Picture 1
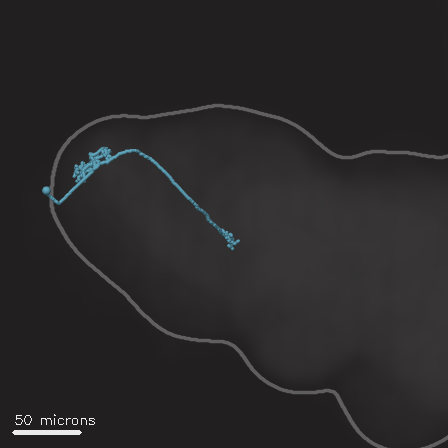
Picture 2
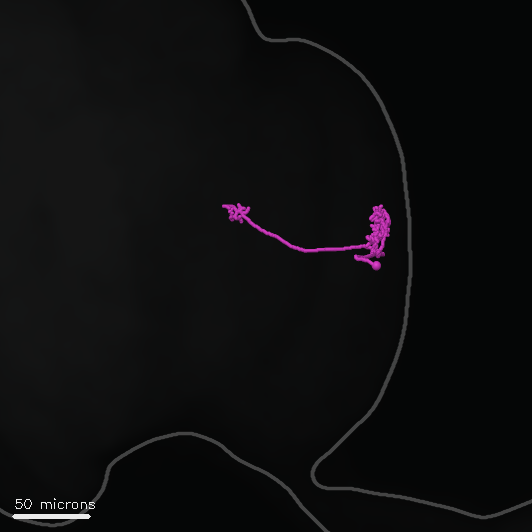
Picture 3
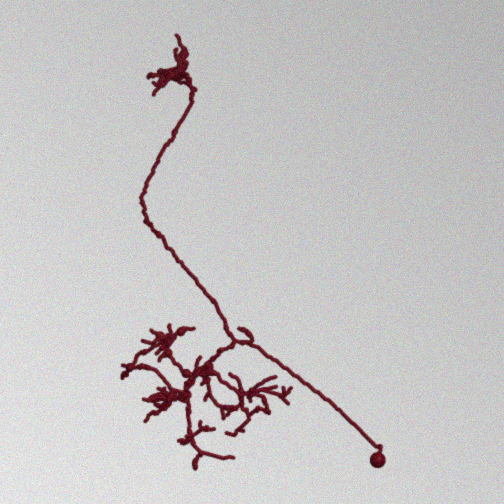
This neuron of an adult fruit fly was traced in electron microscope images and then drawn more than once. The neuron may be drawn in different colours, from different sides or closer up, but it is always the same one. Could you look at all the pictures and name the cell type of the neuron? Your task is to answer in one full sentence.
This neuron counts as a member of the cell type Tm29.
